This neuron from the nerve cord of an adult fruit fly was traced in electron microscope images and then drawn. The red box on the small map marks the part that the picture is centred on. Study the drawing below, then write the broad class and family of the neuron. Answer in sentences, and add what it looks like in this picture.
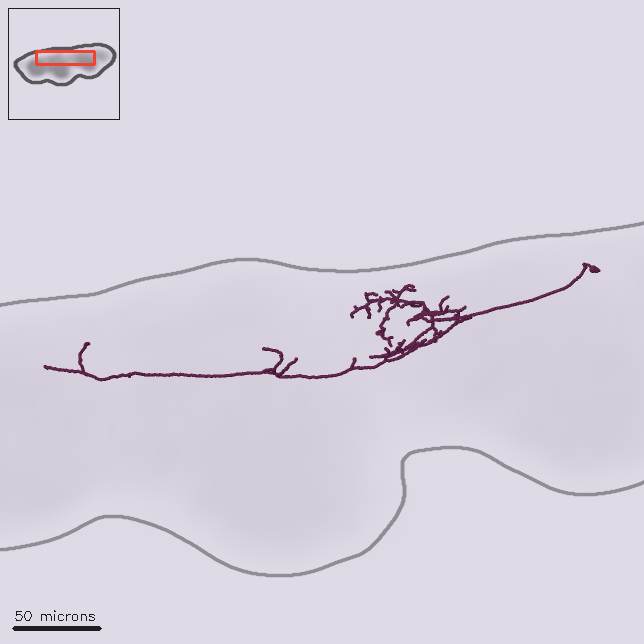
This is a nerve-cord intrinsic neuron. Its family is hemilineage 07B. By the scale bar it is about 300 microns wide in this view. In this view it is more than twice as wide as it is tall.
